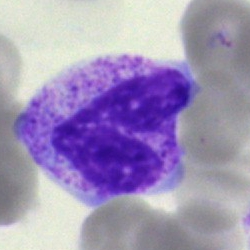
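Band neutrophil, central cell, bone marrow smear. Elongated nucleus running diagonally from the left side toward the upper right. Cytoplasm mostly upper left of the nucleus, filled with numerous purple granules. Pale blue rim with few granules at the cytoplasmic edge.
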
